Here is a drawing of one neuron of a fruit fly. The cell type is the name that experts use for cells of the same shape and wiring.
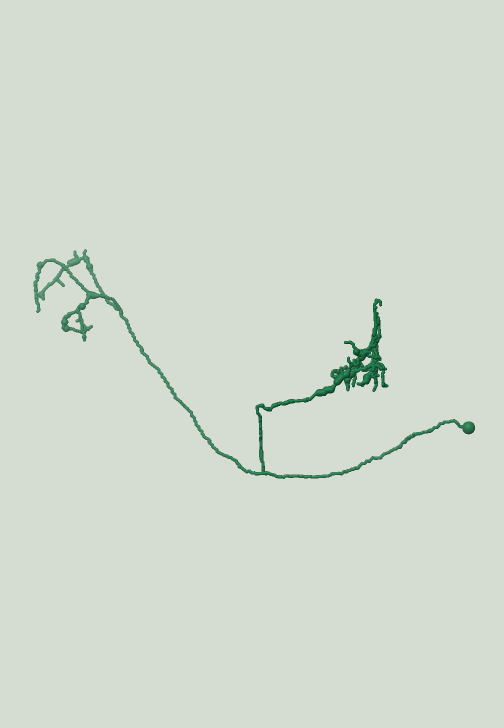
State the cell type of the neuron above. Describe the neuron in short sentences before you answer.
The cell body is on the right of the picture. In this view it is wider than it is tall. This is a visual projection neuron. Its cell type is LC18.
